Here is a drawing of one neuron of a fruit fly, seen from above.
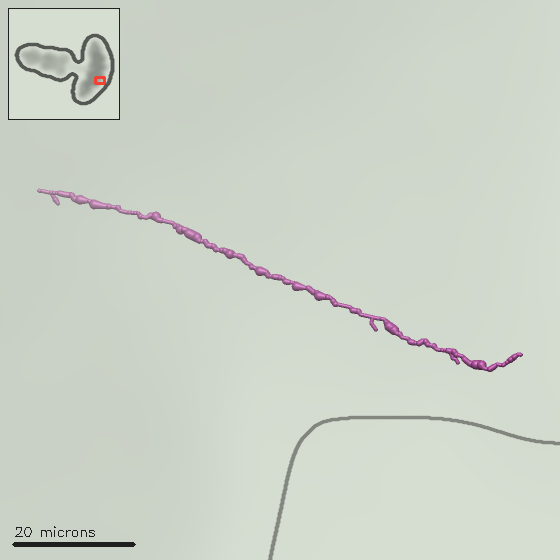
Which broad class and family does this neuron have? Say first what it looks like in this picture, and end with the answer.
It lies in the brain. The drawing shows no cell body. There are a dozen or fewer branch ends. Its broad class is sensory neuron entering the brain. Its family is called class mechanosensory.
